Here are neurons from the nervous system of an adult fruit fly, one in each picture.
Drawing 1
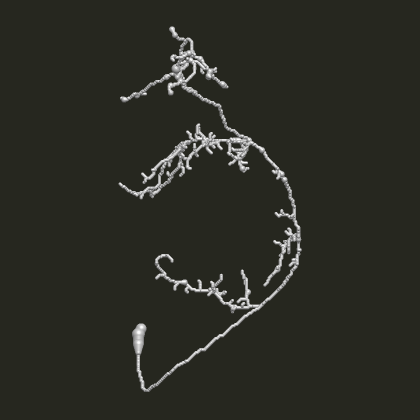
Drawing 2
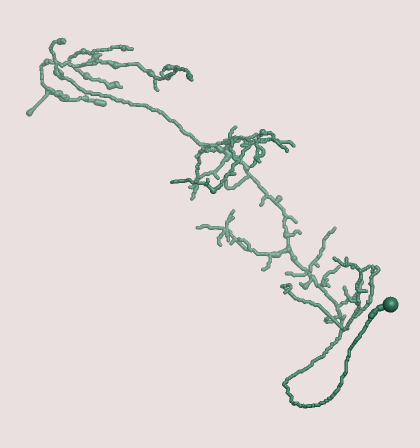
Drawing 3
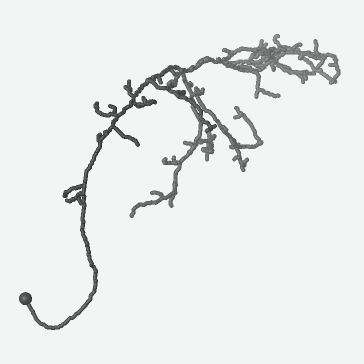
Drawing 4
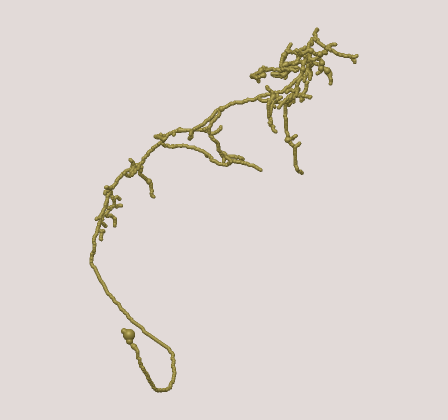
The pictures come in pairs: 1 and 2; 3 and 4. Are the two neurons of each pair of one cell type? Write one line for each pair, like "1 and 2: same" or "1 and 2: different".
1 and 2: same
3 and 4: same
